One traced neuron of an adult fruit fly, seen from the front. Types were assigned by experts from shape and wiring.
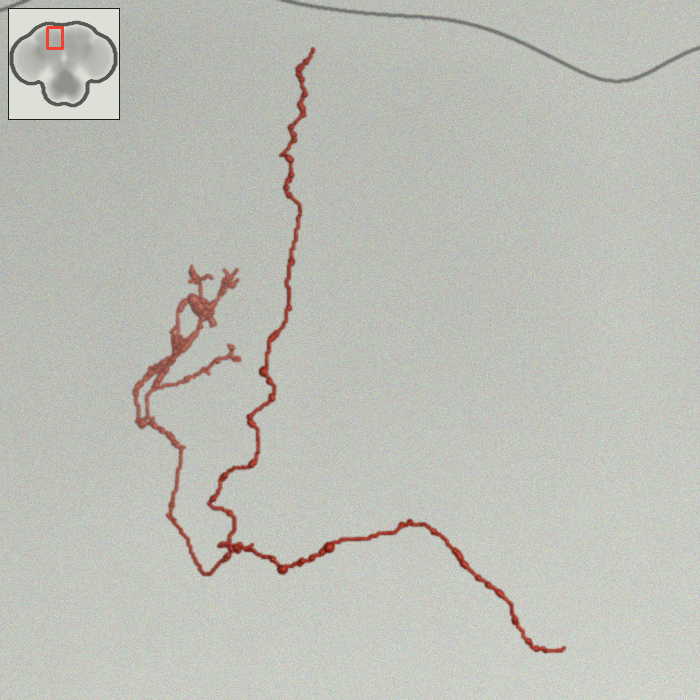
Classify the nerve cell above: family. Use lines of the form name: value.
family: class Kenyon Cell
